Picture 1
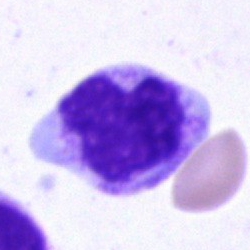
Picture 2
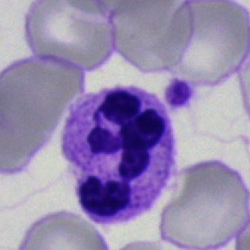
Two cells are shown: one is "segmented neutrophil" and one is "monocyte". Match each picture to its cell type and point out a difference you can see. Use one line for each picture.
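Picture 1 shows a monocyte: The nucleus fills most of the cell.
Picture 2 shows a segmented neutrophil: The cytoplasm is abundant and pale lilac-pink.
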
